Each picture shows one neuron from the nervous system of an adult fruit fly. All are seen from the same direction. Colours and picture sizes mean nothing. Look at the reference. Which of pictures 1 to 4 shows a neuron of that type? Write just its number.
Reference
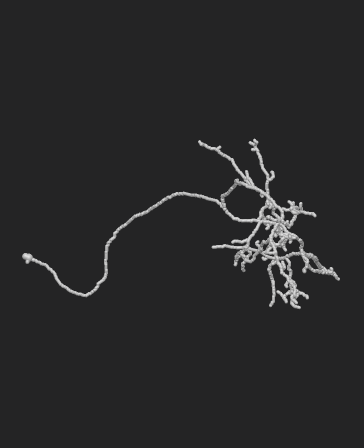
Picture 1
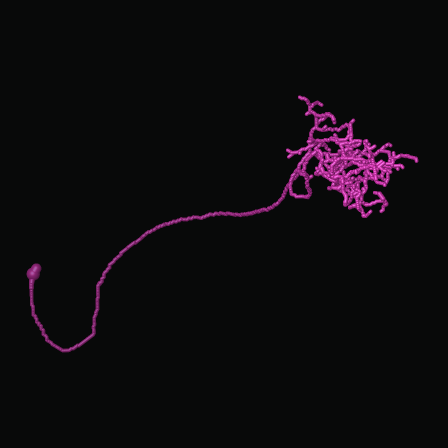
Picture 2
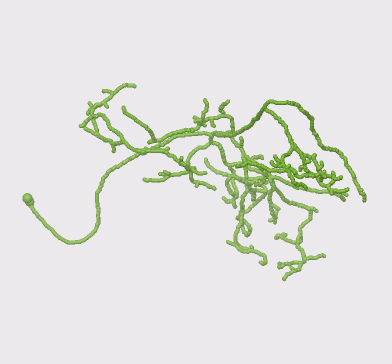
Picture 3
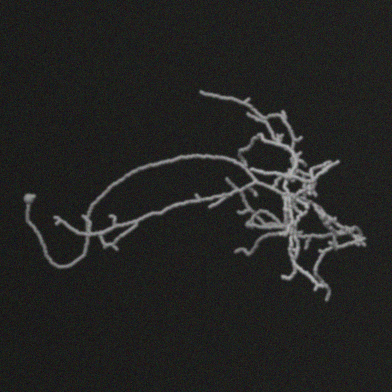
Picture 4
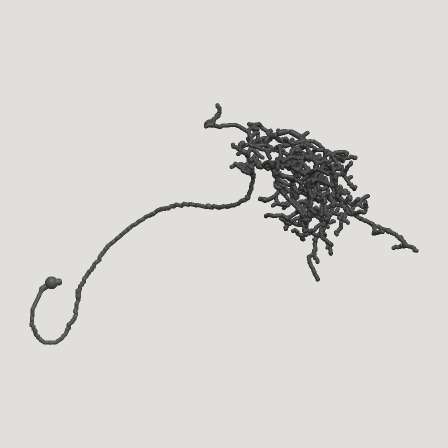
3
